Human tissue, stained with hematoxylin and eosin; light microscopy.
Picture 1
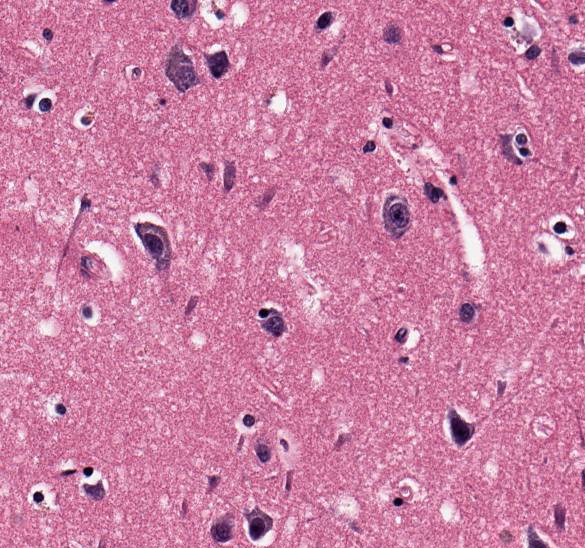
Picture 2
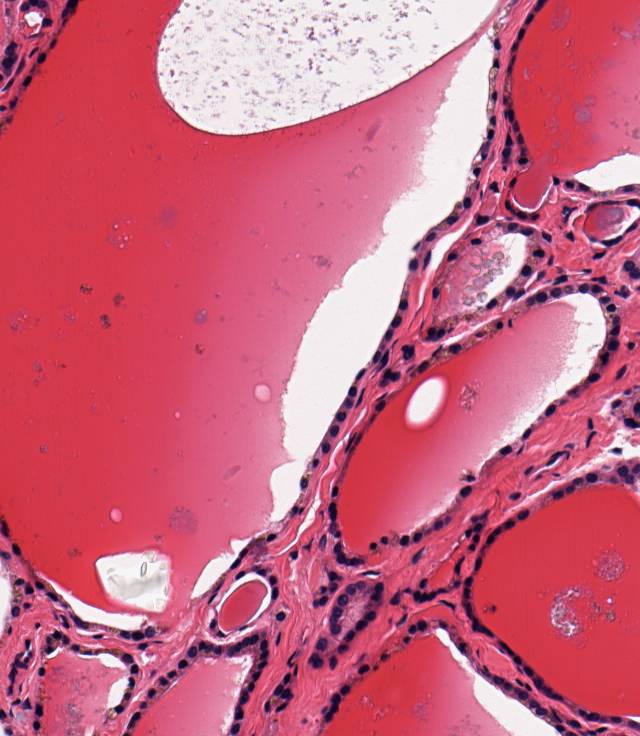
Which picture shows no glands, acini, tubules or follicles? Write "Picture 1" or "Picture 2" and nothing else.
Picture 1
